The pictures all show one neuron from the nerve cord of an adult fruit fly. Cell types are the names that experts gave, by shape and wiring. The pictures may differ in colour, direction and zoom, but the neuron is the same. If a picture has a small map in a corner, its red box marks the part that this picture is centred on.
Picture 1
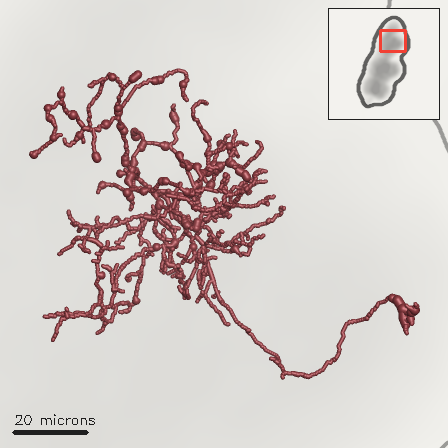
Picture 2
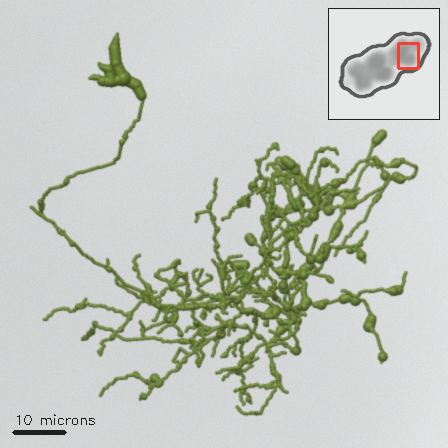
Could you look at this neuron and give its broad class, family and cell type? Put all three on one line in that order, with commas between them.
nerve-cord intrinsic neuron, hemilineage 13B, IN13B044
